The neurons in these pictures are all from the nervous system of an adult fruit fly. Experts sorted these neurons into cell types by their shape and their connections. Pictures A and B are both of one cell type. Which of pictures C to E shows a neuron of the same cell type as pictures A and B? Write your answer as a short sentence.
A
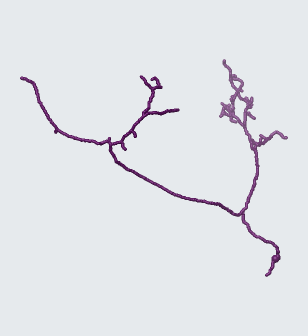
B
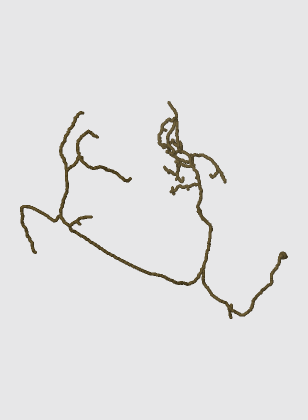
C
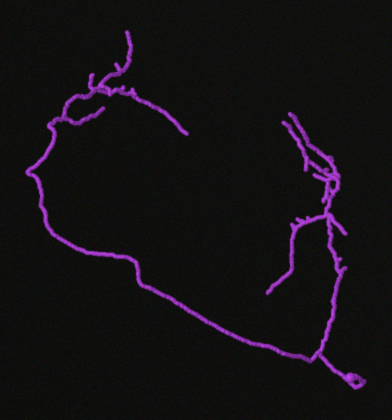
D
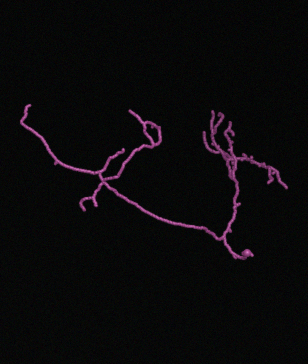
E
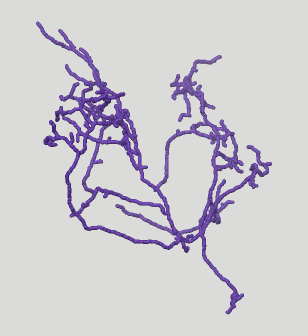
Picture D is of the same cell type.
